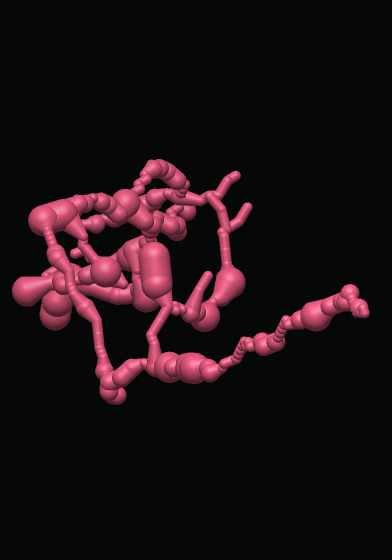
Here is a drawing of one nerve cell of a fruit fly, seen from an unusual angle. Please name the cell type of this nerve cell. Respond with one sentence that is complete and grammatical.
Of the cell type SNta26 is this nerve cell.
